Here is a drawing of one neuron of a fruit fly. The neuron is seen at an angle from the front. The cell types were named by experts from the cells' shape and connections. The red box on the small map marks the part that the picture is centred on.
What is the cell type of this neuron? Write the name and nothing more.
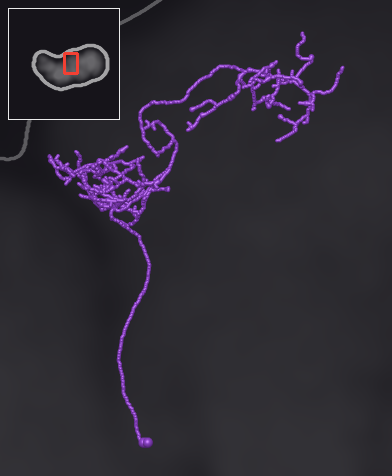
LHAV2k5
